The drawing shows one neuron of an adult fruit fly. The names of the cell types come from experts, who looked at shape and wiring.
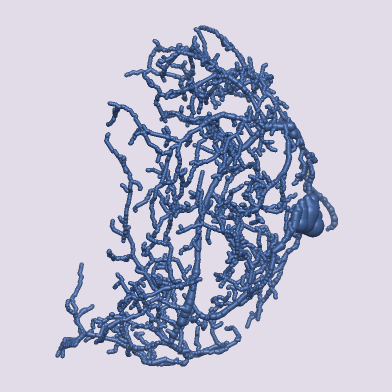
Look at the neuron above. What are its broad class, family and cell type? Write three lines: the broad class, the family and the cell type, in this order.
motor neuron of the nerve cord
hemilineage 24B.25B
Fe reductor MN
